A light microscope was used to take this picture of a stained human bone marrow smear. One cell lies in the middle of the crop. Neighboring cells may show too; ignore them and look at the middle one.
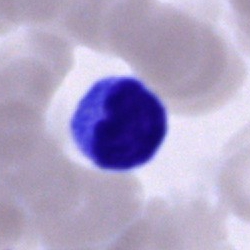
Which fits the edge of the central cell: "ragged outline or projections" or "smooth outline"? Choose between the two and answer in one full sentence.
This cell's outline is not rough but smooth.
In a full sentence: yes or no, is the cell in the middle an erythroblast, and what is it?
No, the cell positioned in the middle is a lymphocyte, not an erythroblast.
